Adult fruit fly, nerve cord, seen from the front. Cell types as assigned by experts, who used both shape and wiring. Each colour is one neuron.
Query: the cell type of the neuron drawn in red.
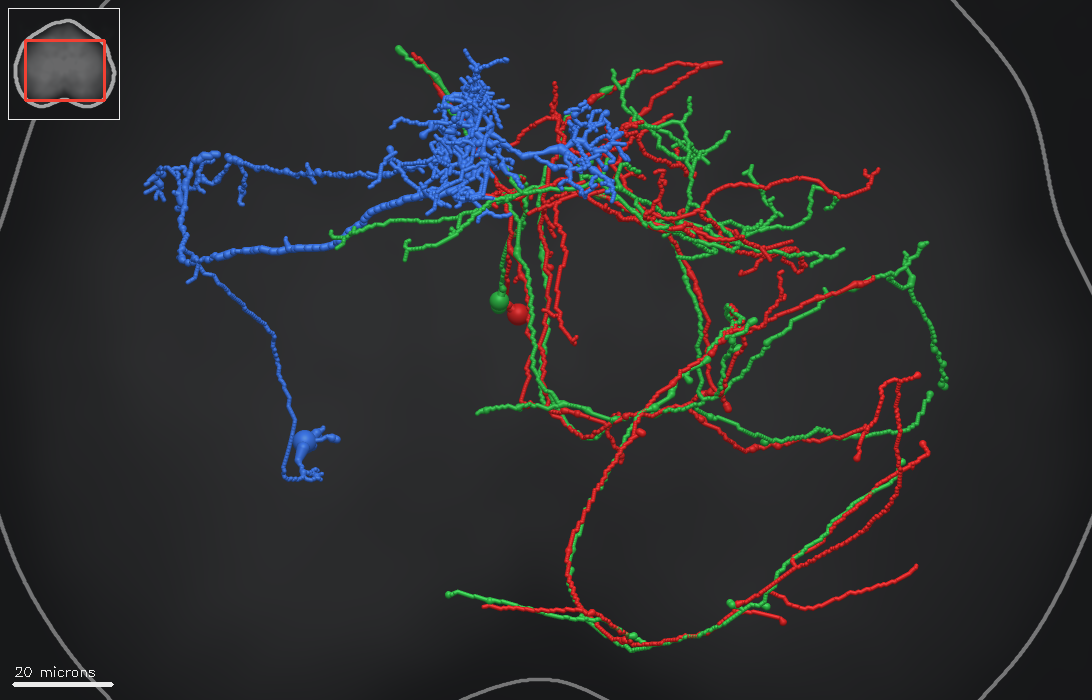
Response: IN12B042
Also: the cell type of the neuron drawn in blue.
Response: IN13A013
